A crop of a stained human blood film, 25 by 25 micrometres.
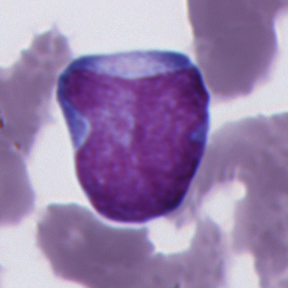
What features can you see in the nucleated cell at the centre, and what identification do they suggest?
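First, the outline: smooth, and broader at the top than at the bottom. The nucleus fills most of the cell. There's a shallow notch on its left side, and cytoplasm fills that notch. The chromatin looks fine and evenly spread, and I see no coarse clumps. So this is a myeloblast.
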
